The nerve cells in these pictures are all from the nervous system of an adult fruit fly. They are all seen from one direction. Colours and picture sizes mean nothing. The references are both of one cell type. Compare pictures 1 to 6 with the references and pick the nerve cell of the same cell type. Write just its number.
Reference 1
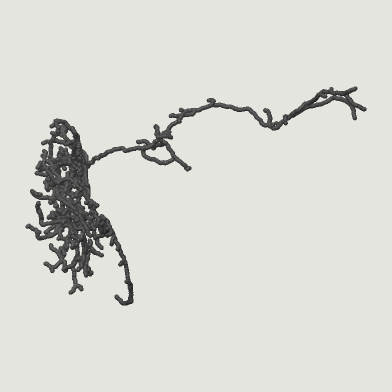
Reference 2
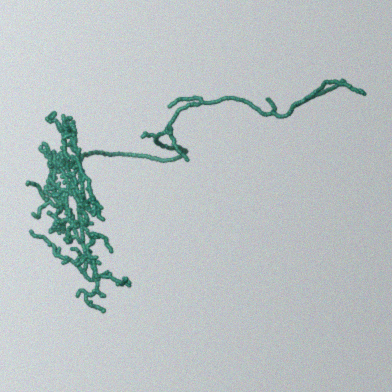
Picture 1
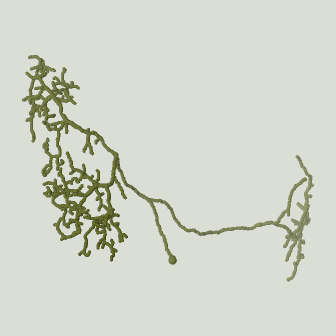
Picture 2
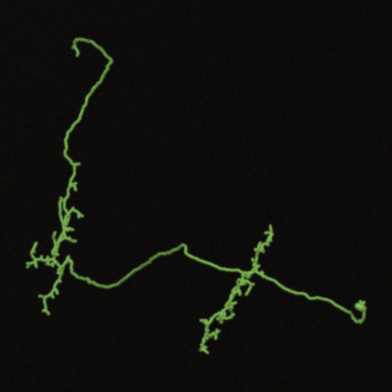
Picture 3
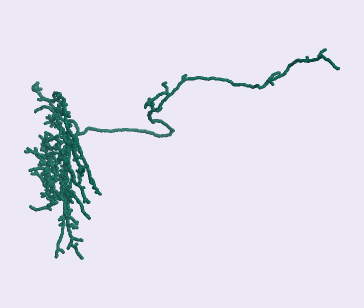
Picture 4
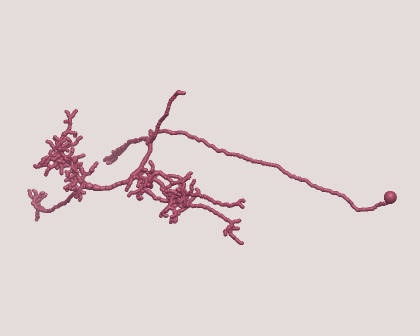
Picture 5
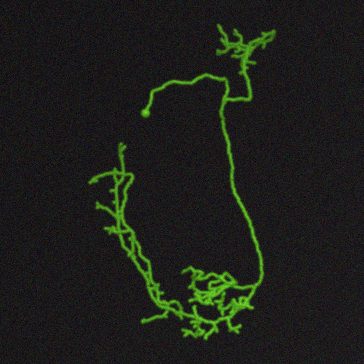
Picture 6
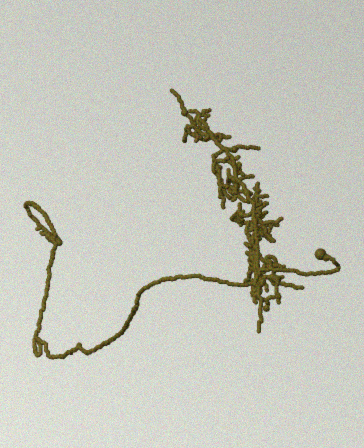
3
